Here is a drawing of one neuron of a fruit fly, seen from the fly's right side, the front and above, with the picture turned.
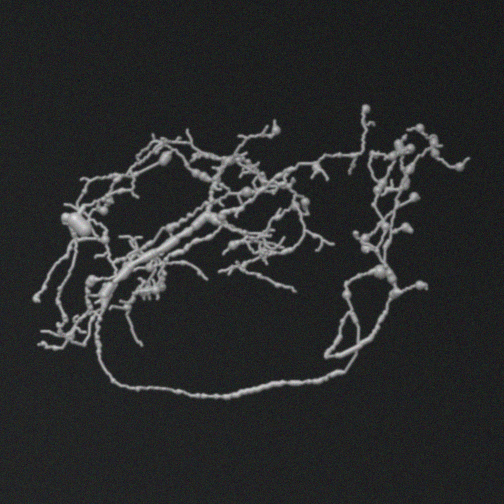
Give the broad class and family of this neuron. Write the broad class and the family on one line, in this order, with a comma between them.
central-brain intrinsic neuron, hemilineage SLPal2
